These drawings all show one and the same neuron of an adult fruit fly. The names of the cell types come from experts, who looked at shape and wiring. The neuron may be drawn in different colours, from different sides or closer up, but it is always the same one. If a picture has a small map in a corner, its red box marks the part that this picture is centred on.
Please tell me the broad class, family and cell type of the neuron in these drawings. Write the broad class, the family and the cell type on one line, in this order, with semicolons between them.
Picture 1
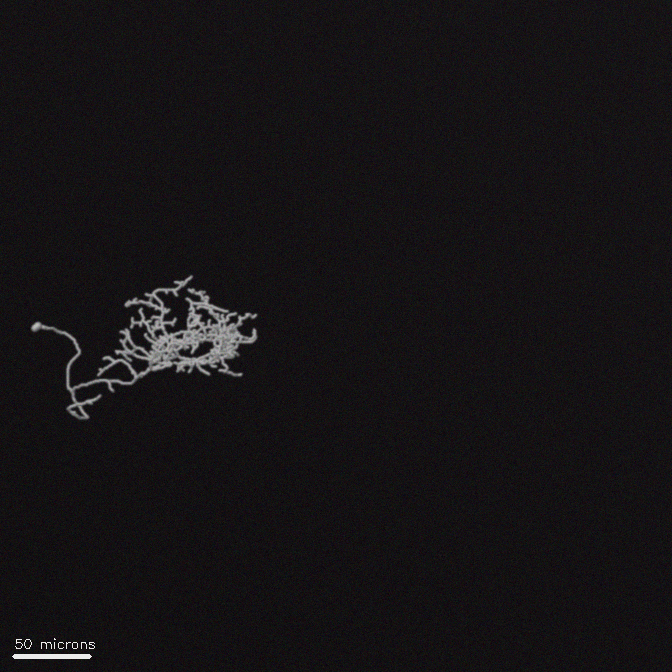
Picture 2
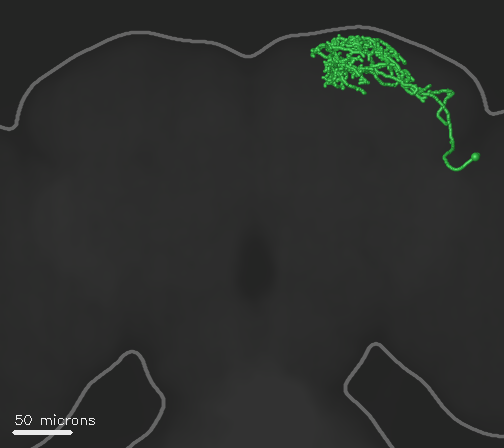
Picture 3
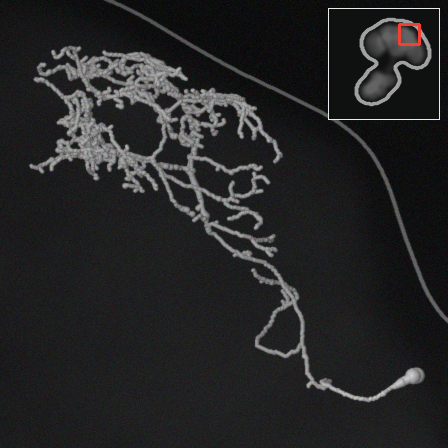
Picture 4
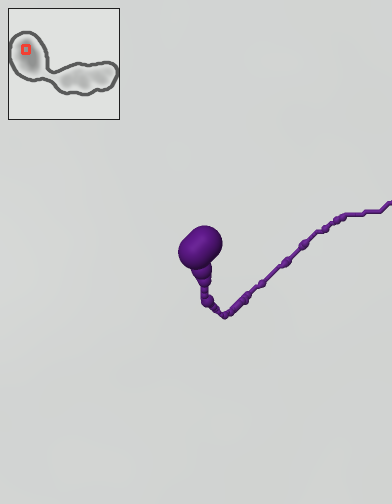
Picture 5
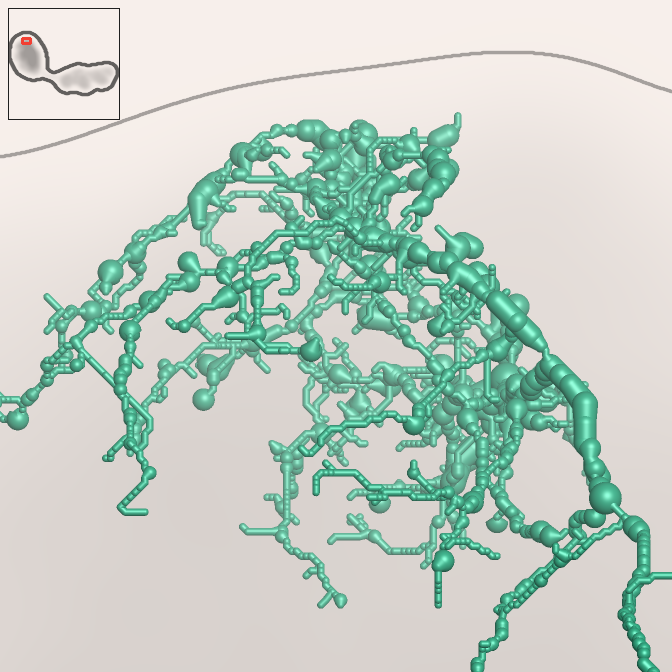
central-brain intrinsic neuron; LHAV; LHAV3j1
